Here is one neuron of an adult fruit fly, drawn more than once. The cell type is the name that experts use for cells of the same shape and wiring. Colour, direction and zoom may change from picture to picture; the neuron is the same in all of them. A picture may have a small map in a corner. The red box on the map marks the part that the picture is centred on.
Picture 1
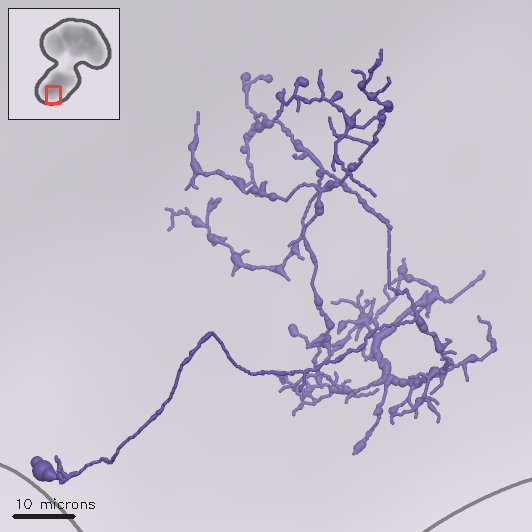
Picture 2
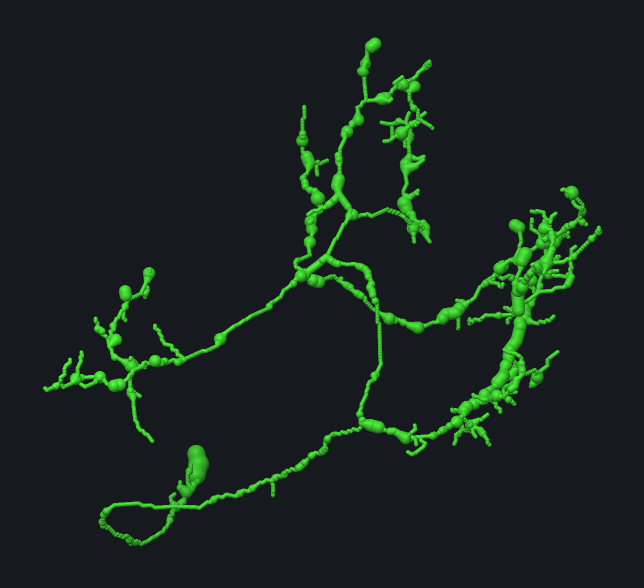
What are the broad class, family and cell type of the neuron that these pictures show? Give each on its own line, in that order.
nerve-cord intrinsic neuron
hemilineage 13B
IN13B076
